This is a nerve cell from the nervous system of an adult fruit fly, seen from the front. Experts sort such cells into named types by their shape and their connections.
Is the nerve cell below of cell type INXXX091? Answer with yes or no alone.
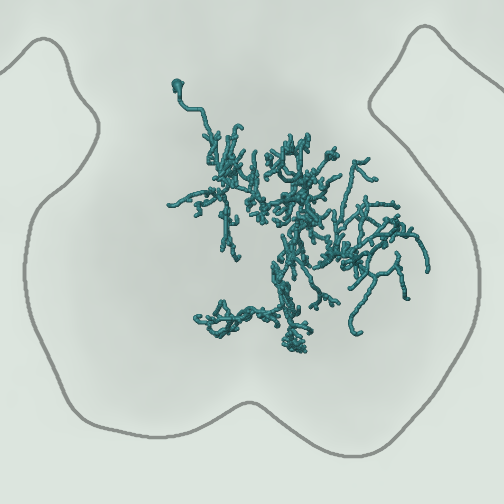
yes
